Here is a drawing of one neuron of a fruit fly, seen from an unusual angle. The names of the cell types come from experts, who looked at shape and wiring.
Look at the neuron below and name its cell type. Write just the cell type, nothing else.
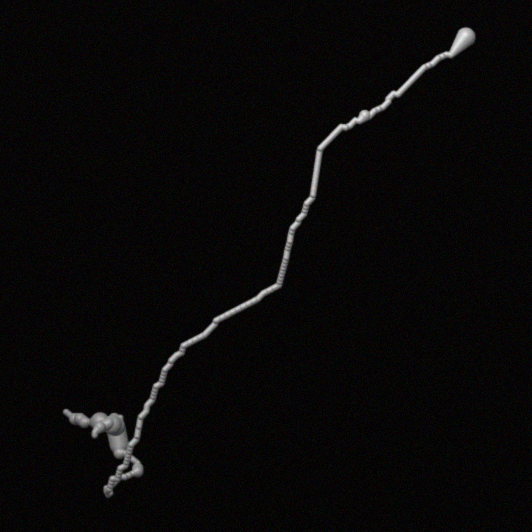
ORN_VM6m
